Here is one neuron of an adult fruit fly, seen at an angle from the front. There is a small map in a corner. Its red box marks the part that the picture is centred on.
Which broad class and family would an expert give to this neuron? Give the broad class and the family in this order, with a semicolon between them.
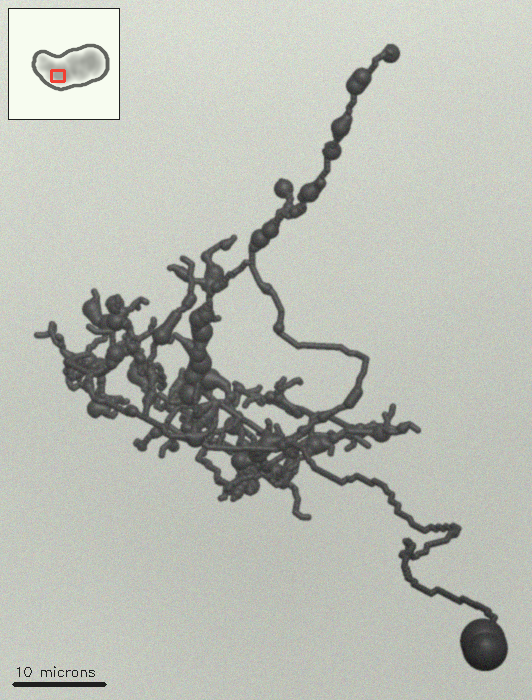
nerve-cord intrinsic neuron; hemilineage 14A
